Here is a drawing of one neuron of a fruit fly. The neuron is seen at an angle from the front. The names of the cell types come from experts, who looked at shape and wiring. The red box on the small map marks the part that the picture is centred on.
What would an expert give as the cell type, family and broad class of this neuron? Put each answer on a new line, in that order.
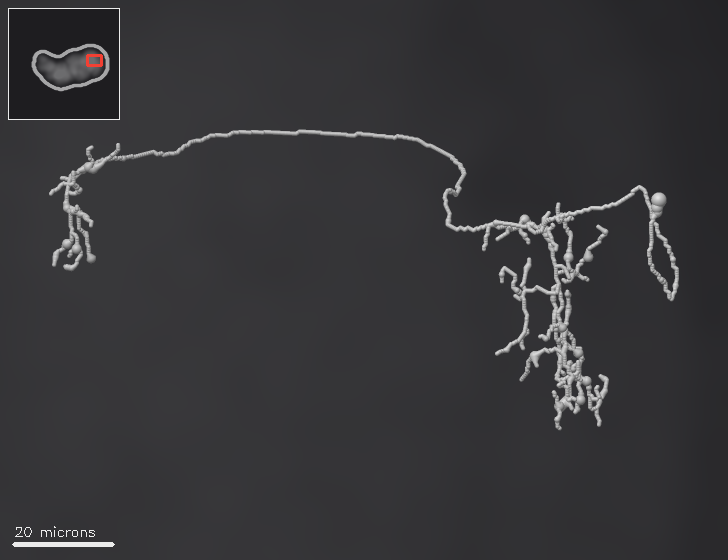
Tm40
Tm
optic-lobe intrinsic neuron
